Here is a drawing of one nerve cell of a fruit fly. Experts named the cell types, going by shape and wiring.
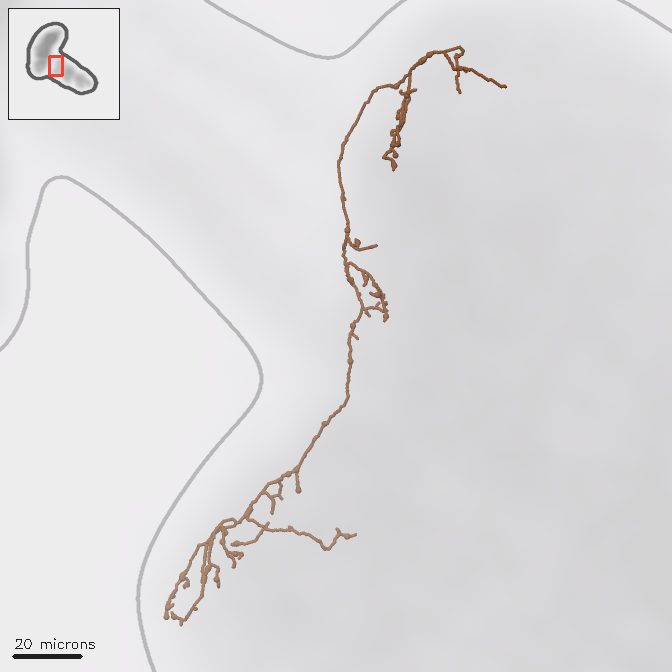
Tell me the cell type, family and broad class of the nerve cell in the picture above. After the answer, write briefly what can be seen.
Its cell type is IN19A065. Its family is hemilineage 19A. Its broad class is nerve-cord intrinsic neuron. The drawing shows no cell body. From top to bottom in the picture it spans about 180 microns.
